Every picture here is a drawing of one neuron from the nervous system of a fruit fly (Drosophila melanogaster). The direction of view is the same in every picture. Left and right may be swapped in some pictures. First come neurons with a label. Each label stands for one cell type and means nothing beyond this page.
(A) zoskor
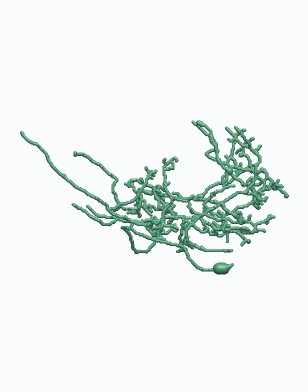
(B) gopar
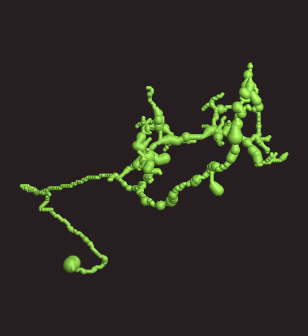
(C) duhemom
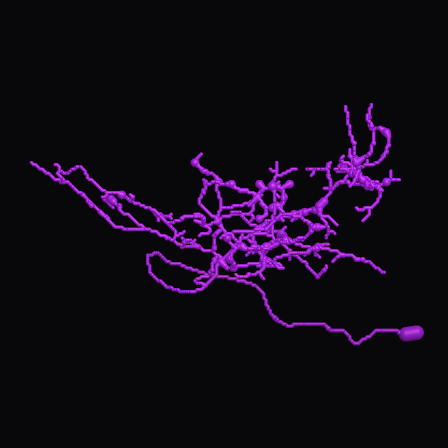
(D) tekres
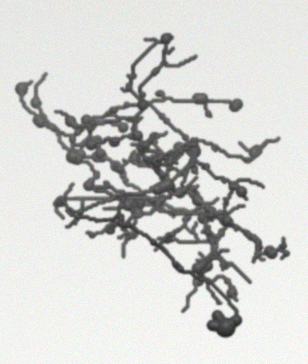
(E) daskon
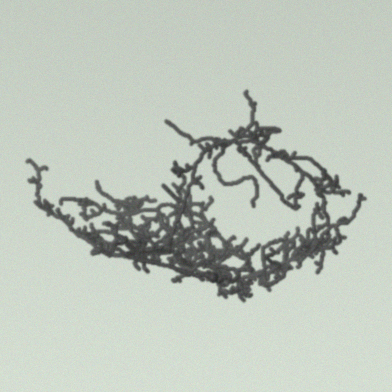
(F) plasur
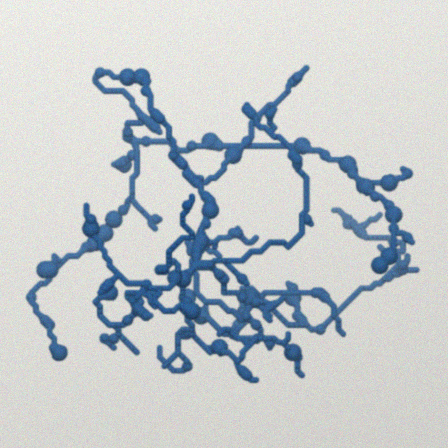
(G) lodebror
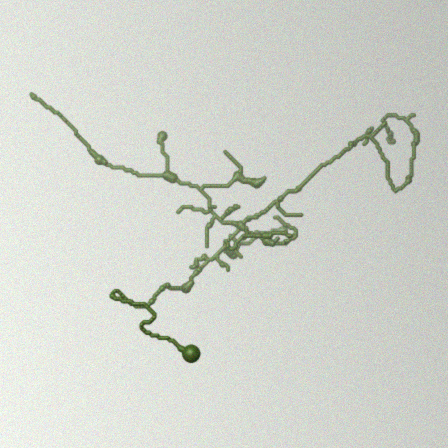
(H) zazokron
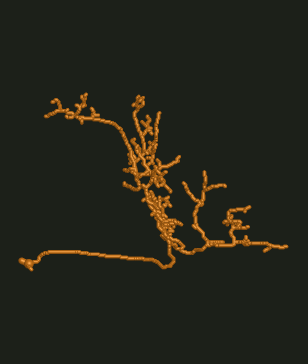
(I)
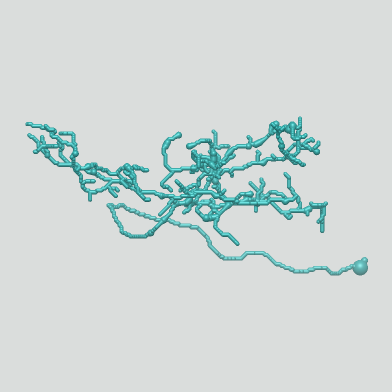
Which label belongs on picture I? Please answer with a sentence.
It belongs to duhemom.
